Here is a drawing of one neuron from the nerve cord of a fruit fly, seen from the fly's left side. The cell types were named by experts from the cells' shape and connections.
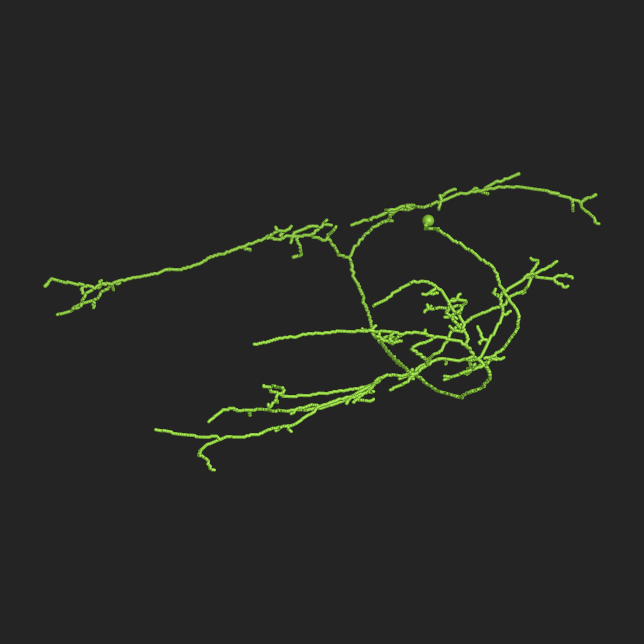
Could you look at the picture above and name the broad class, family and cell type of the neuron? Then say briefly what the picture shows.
This is a nerve-cord intrinsic neuron. Its family is hemilineage 19B. It is of cell type IN19B087. Dozens of branch ends can be seen. In this view it is wider than it is tall.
